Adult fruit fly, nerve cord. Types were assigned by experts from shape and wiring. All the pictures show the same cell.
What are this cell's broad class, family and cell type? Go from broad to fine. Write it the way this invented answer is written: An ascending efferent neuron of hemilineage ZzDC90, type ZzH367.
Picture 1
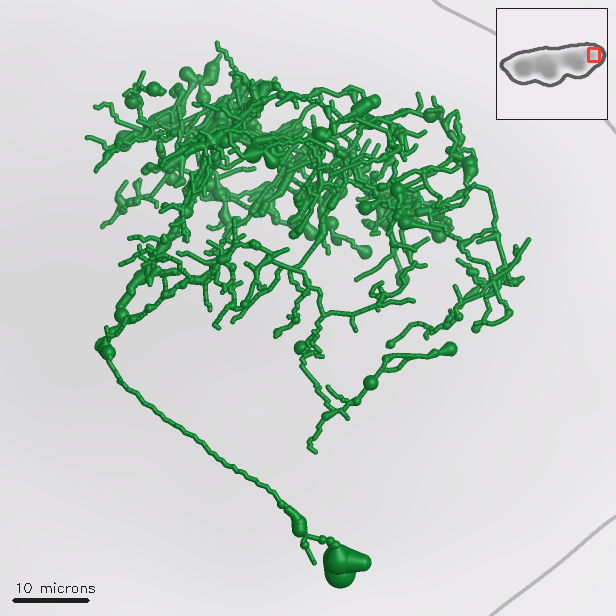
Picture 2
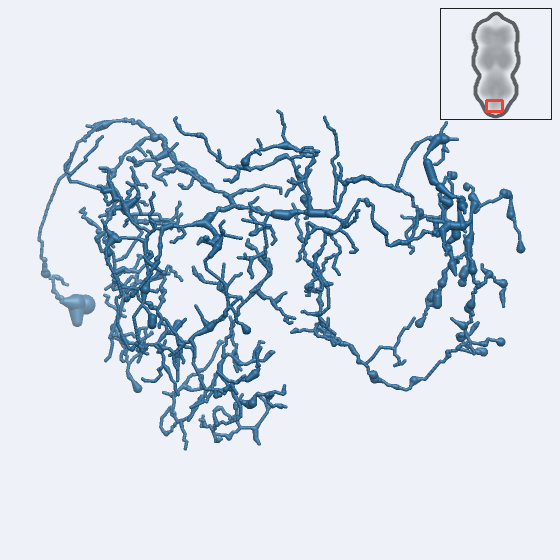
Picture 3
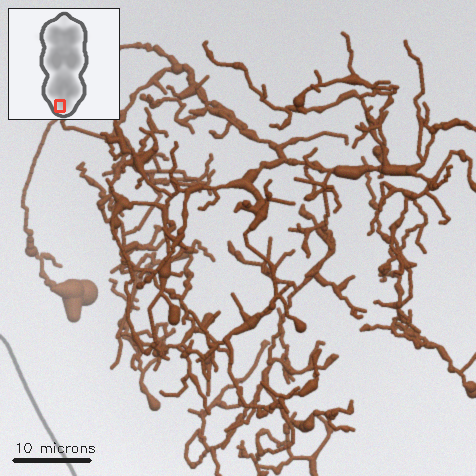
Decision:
A nerve-cord intrinsic neuron of hemilineage 06A, type IN06A064.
